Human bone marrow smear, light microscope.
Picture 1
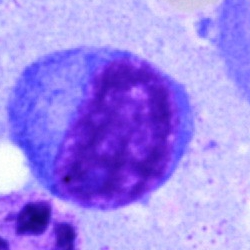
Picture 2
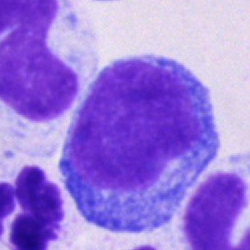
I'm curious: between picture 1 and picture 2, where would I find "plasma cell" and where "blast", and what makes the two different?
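Of the two, picture 1 is the plasma cell and picture 2 the blast. Position of the nucleus: in the plasma cell it sits off-centre toward the right, and the cytoplasm is widest on the left.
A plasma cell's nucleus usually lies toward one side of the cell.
Chromatin: the plasma cell's is dark purple and mottled by small paler spots, while the blast's is fairly fine and evenly purple, with no coarse dark clumps.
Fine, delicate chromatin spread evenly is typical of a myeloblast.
Cytoplasm: blue in both; the blast's looks mottled with darker blue specks, and the plasma cell's shows no granules. Outline: the plasma cell's is smooth and roughly oval.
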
